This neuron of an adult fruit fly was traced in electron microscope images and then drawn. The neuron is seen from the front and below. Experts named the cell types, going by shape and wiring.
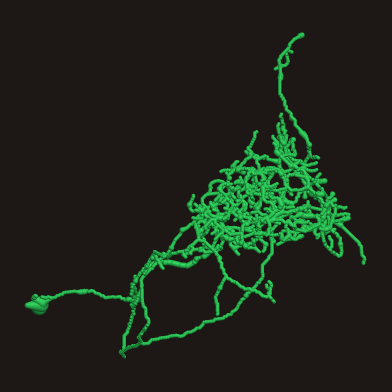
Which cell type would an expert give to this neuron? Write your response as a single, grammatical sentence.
Under the cell type GNG627 falls this neuron.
